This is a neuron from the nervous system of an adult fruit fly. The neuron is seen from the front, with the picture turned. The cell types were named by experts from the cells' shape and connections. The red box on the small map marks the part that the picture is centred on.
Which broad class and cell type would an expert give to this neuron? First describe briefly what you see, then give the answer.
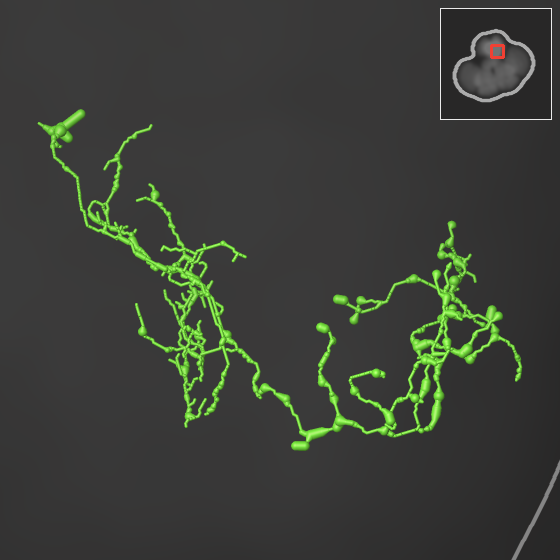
The picture shows dozens of branch ends. In this view it is wider than it is tall. This is a nerve-cord intrinsic neuron. The cell type is INXXX424.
